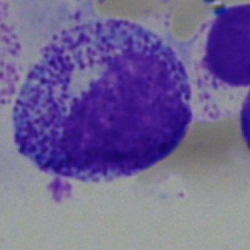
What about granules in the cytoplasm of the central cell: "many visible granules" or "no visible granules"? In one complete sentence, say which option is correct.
The cell's cytoplasm is rich in visible granules.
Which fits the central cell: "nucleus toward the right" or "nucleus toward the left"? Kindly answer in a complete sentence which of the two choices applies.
What sits toward the right of the cell is its nucleus.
